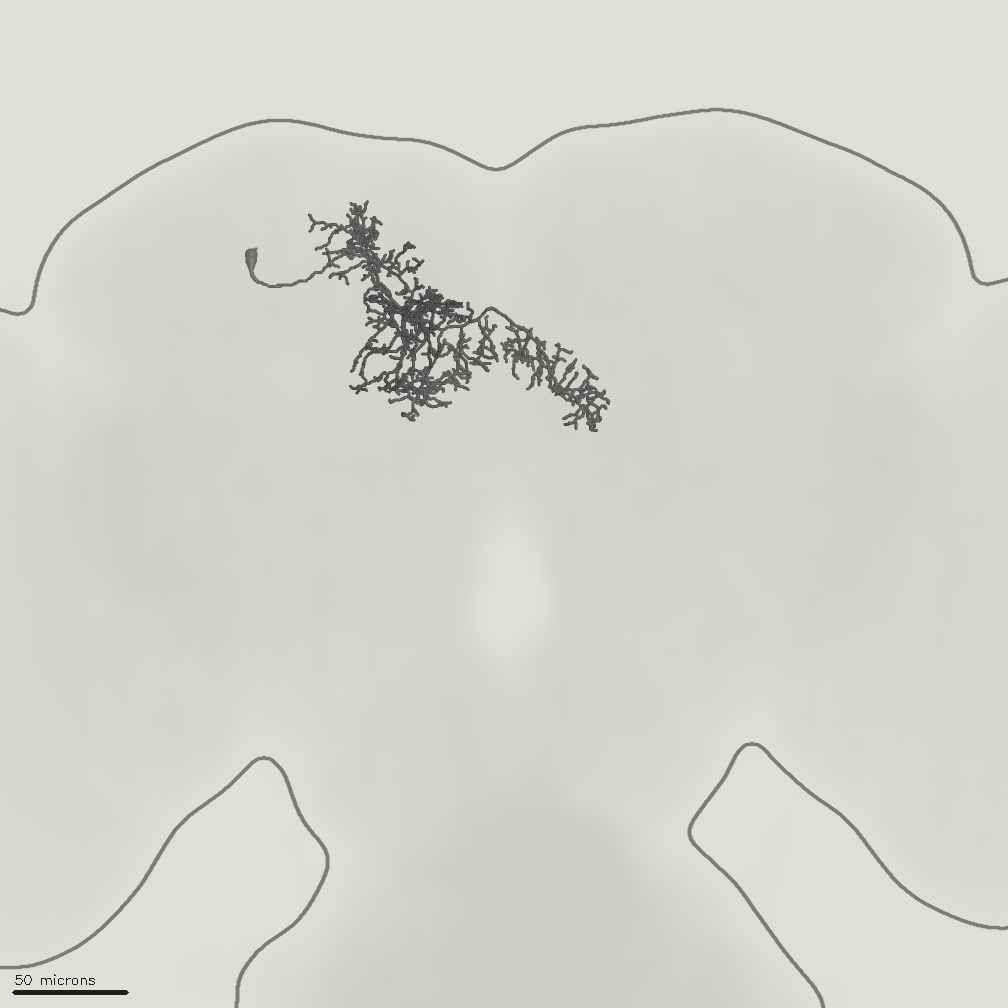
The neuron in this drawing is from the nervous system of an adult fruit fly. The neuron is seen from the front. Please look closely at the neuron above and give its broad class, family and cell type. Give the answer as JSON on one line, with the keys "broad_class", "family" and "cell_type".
{"broad_class": "central-brain intrinsic neuron", "family": "class CX", "cell_type": "FB4X"}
